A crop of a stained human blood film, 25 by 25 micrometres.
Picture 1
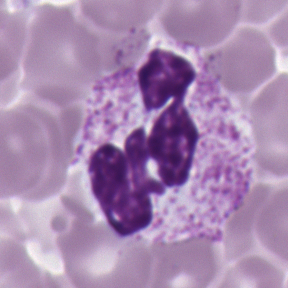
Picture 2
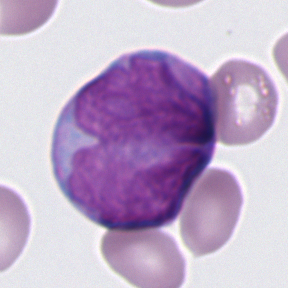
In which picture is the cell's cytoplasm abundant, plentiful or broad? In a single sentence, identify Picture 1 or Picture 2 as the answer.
In picture 1, abundant cytoplasm surrounds the nucleus.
